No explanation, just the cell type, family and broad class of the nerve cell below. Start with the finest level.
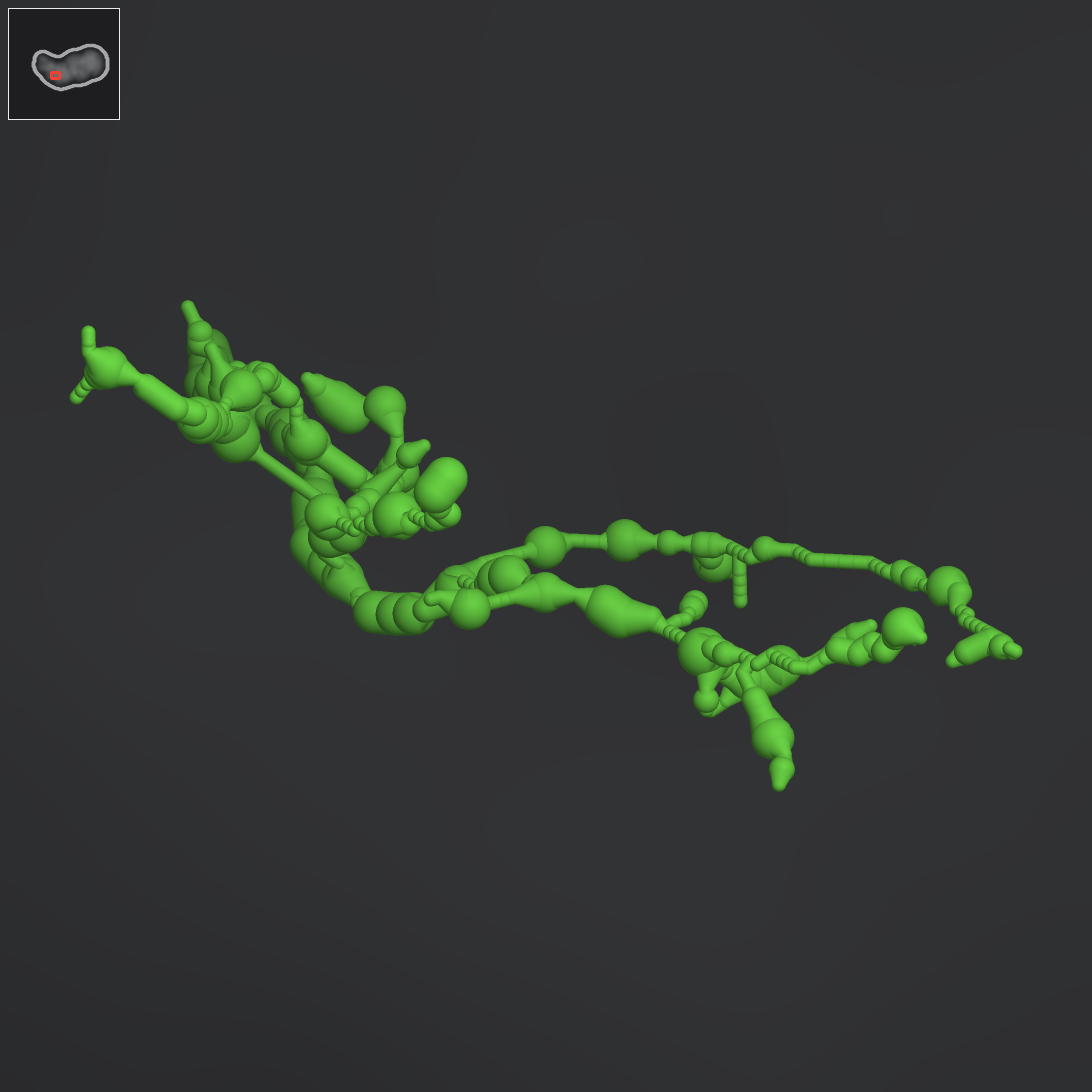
SNta21; class mechanosensory tactile; sensory neuron entering the nerve cord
